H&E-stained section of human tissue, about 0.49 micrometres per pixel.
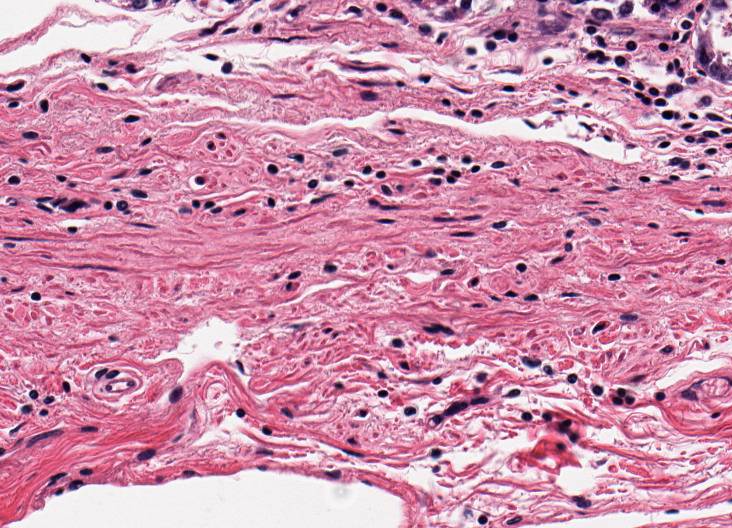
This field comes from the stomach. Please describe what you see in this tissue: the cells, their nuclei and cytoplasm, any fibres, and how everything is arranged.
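Notice the wavy pink collagen bundles running mostly horizontally across the field. Sparse small dark oval to elongated nuclei scatter between the fibres. Look upper right: a denser collection of small round dark nuclei at the edge. Lower left, a small round vessel with a concentric layered wall.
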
